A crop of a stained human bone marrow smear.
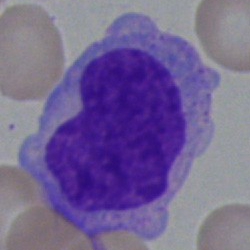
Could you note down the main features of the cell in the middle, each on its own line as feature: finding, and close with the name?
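Cytoplasm rim: widest at the upper right
Cytoplasm colour: pale greyish-blue
Granules: fine, purple, scattered through the cytoplasm
Chromatin: finely mottled, not packed into dense dark blocks
Identification: monocyte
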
